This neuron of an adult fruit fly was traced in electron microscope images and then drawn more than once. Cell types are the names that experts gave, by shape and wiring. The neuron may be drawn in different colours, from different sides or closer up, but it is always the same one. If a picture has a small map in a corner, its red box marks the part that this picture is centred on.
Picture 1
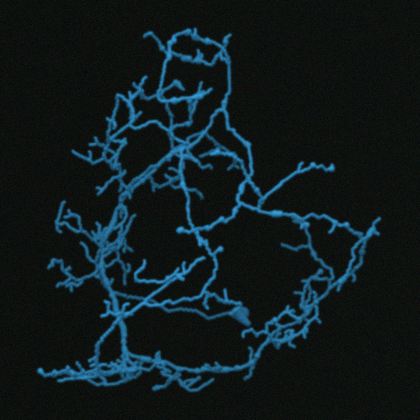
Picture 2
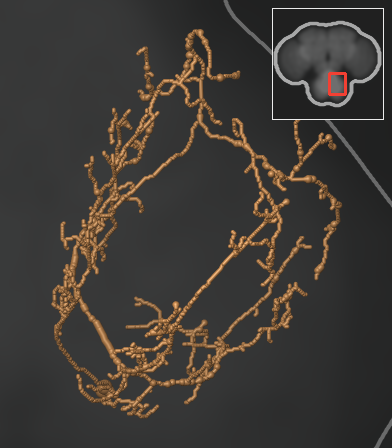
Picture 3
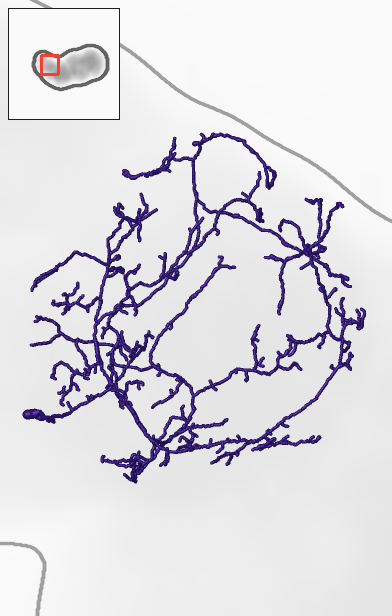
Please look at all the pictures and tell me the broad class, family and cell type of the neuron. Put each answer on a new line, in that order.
nerve-cord intrinsic neuron
hemilineage 04B
IN04B068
